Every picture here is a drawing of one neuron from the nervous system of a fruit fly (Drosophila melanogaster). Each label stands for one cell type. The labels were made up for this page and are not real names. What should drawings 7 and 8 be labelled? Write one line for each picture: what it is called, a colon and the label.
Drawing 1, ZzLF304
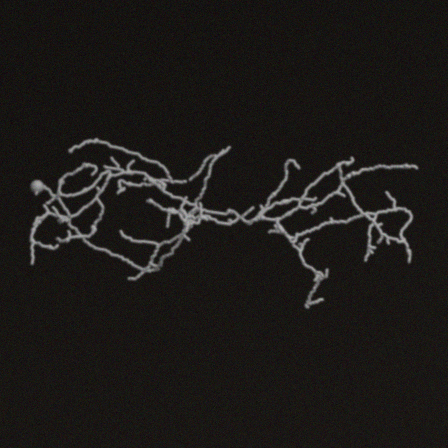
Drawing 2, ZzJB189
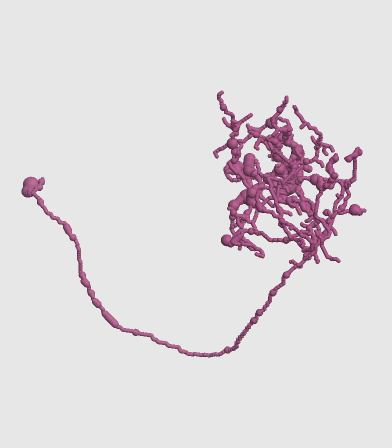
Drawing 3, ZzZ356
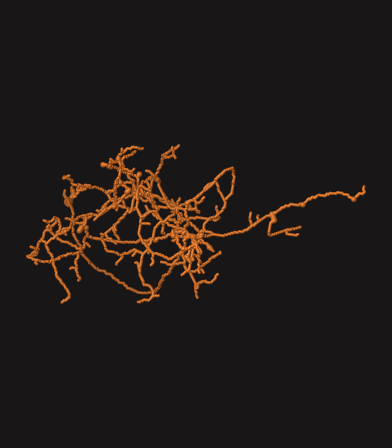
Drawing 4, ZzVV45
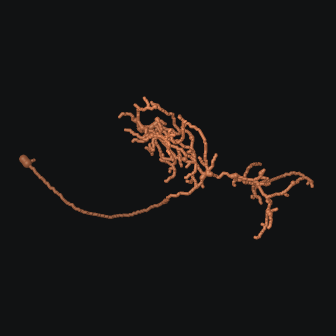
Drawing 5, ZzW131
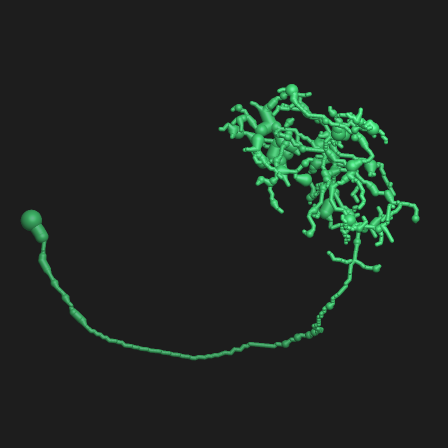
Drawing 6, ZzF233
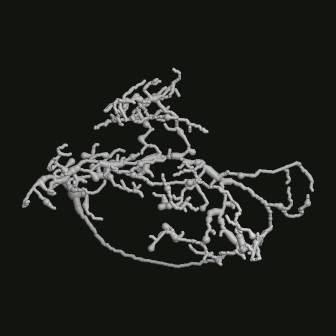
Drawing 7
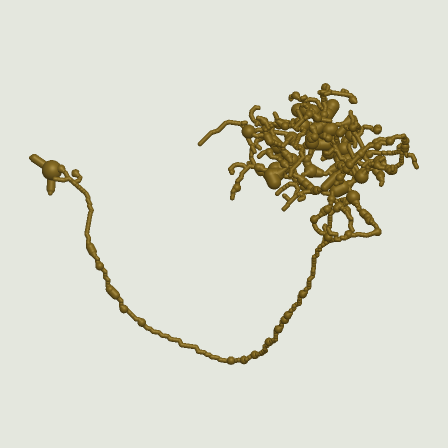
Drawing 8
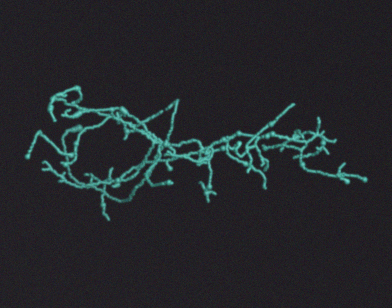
7: ZzJB189
8: ZzLF304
